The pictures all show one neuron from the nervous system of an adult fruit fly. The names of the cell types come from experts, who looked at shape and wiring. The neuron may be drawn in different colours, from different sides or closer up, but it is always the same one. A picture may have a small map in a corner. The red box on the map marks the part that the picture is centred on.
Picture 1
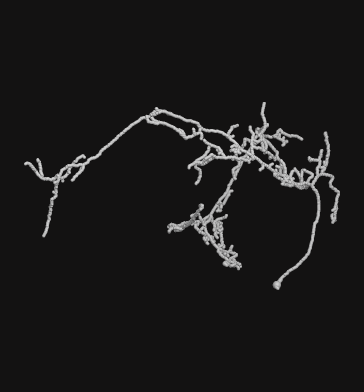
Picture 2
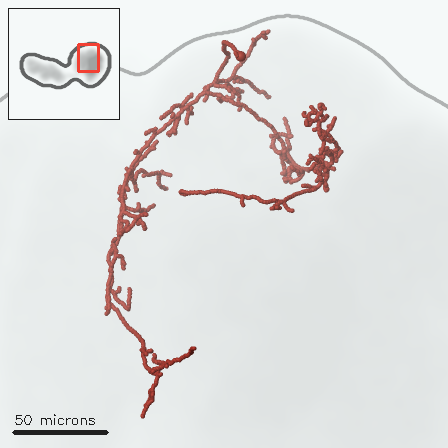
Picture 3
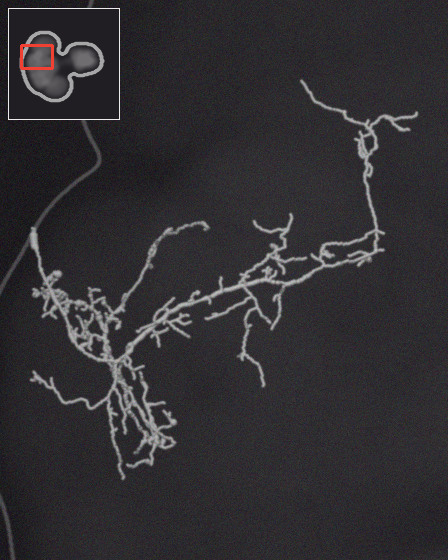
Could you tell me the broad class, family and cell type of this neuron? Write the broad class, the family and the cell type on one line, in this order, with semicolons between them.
central-brain intrinsic neuron; hemilineage SLPpl1; SLP249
